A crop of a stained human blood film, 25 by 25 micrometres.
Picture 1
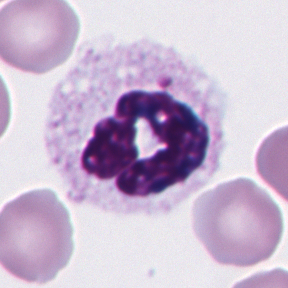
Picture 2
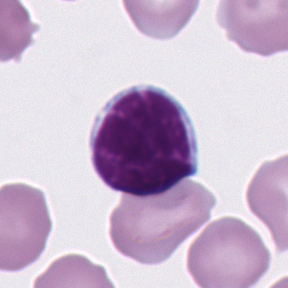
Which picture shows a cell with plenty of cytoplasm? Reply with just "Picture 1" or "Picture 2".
Picture 1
